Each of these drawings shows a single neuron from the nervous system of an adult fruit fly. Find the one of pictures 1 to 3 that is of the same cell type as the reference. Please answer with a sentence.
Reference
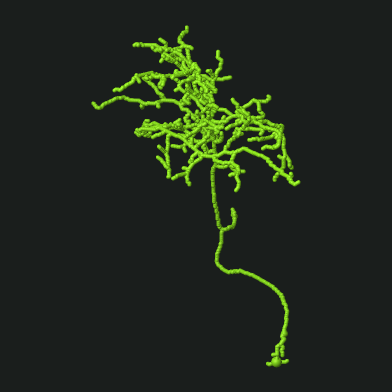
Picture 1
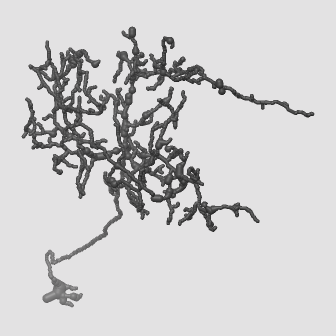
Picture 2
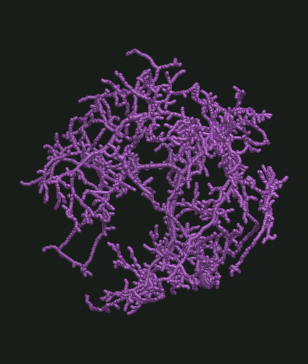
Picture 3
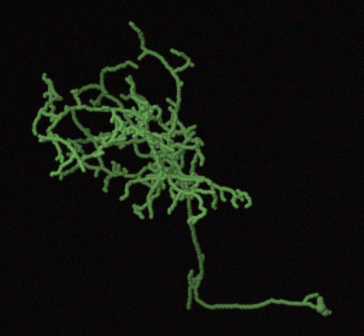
Picture 3 shows a neuron of the same cell type.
